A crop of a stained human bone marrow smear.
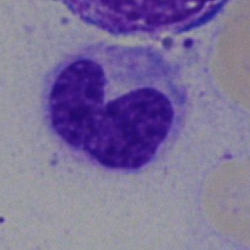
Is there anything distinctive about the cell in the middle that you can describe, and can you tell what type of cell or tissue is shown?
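A deep notch enters the nucleus from the top, making it kidney- or heart-shaped. Its chromatin is dark purple and clumped, with small lighter patches between the clumps. The pale grey-blue cytoplasm is widest above the nucleus, in and around the notch. This is a band neutrophil.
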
